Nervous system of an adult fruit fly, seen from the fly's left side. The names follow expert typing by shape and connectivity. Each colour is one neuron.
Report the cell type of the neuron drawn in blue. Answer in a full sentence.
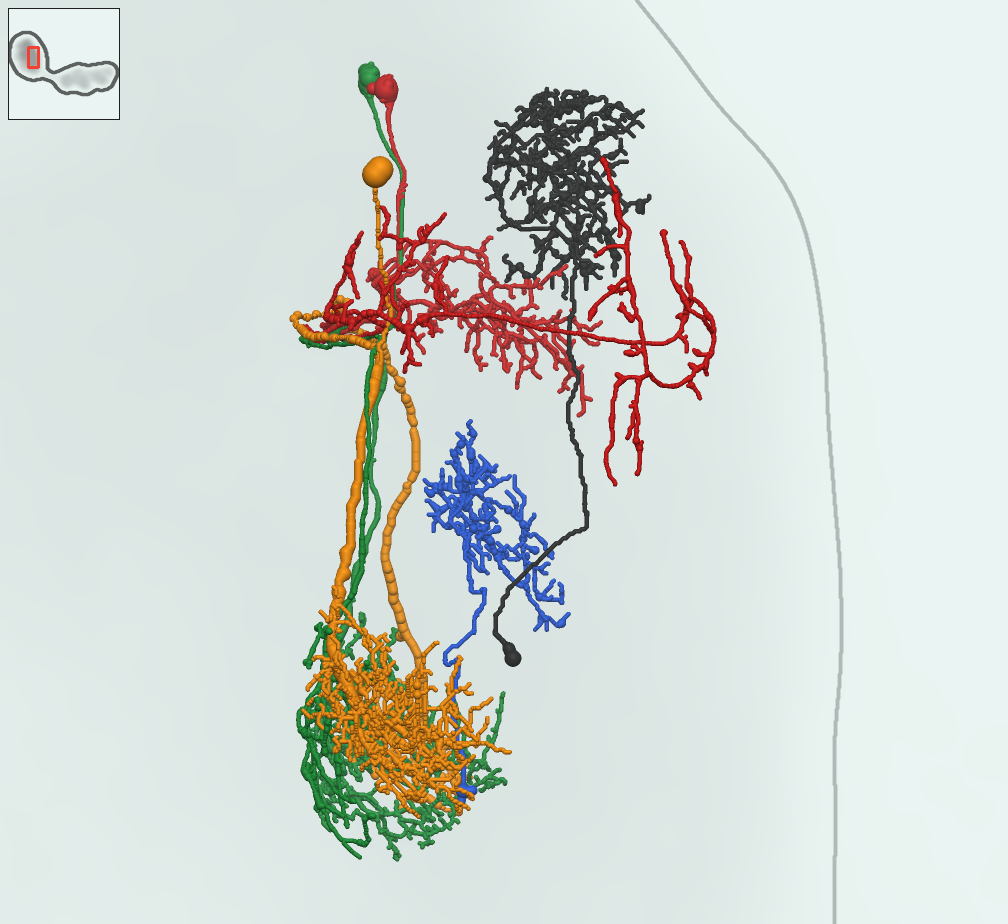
The cell type is Li14.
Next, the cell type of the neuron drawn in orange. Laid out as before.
The cell type is LC14a-1.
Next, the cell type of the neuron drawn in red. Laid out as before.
The cell type is LC14b.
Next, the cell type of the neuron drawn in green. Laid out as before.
The cell type is LC14a-2.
